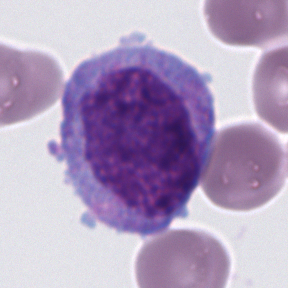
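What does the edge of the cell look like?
Irregular, with small blue blebs bulging from it.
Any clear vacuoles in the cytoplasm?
None that I can see.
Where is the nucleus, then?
Off-centre, toward the right side, and red cells touch the cell on that side.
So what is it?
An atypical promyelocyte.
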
